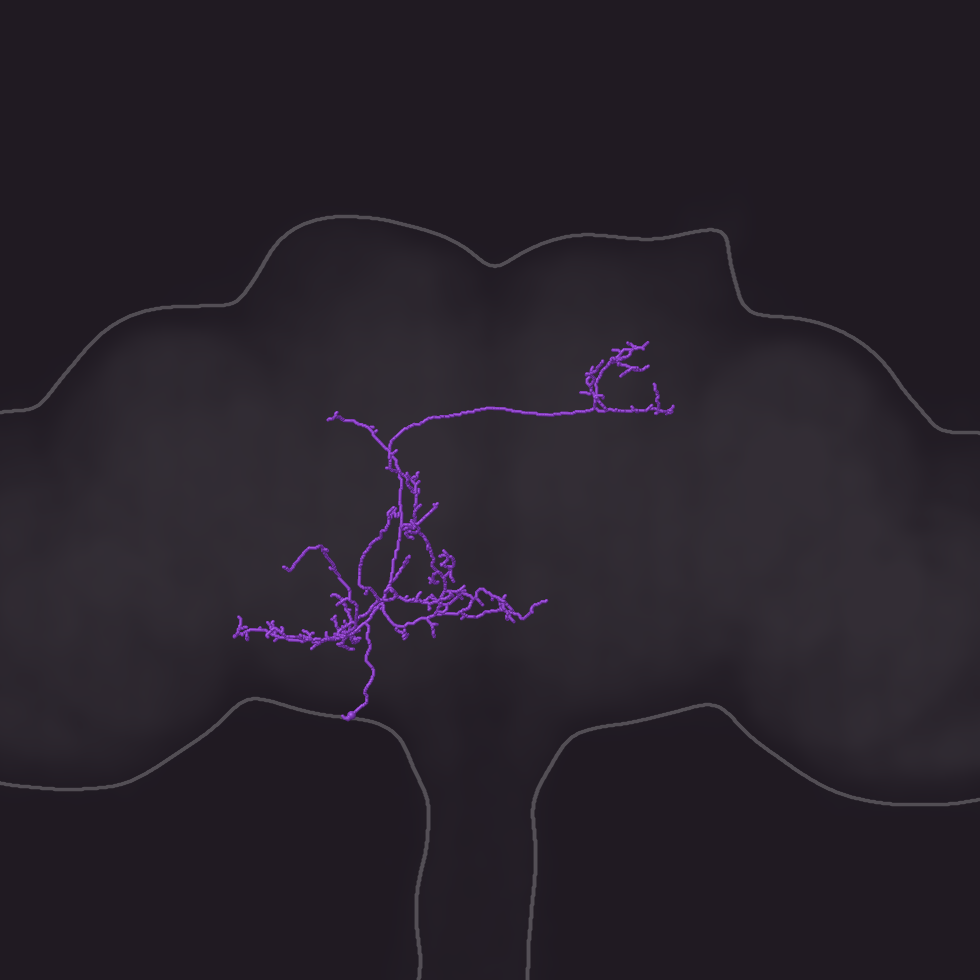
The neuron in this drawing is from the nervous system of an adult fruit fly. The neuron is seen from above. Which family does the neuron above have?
hemilineage DM5_central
